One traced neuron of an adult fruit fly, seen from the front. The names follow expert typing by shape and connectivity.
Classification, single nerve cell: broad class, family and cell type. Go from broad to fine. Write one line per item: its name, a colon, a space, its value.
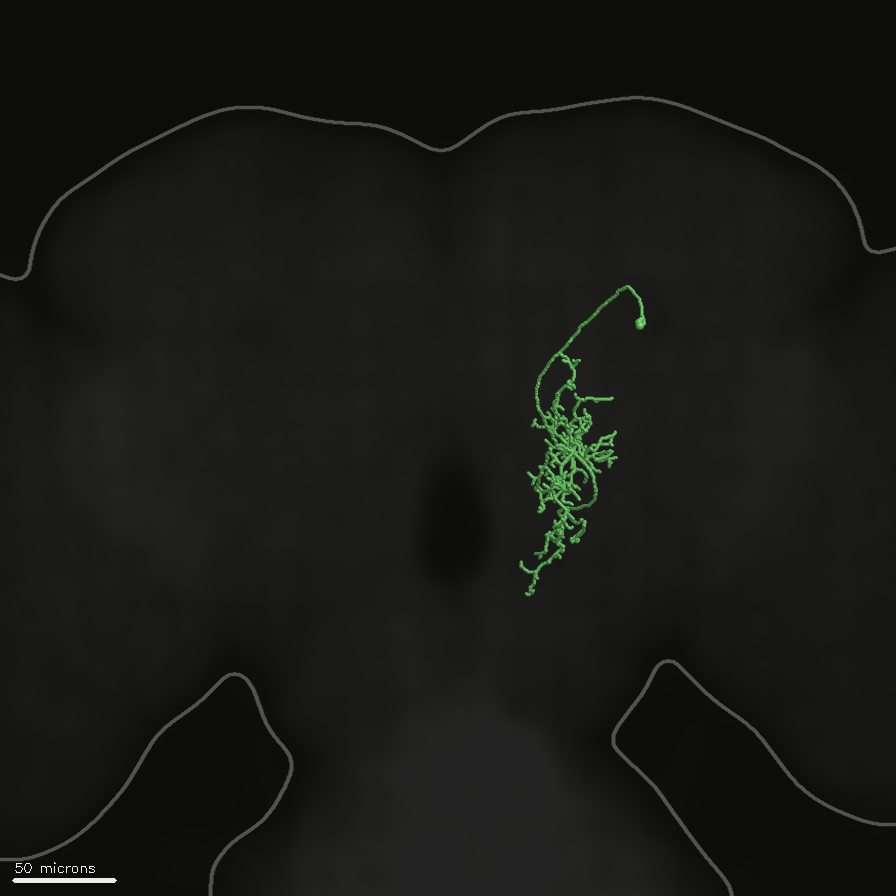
broad class: central-brain intrinsic neuron
family: hemilineage AOTUv1_ventral
cell type: PS026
